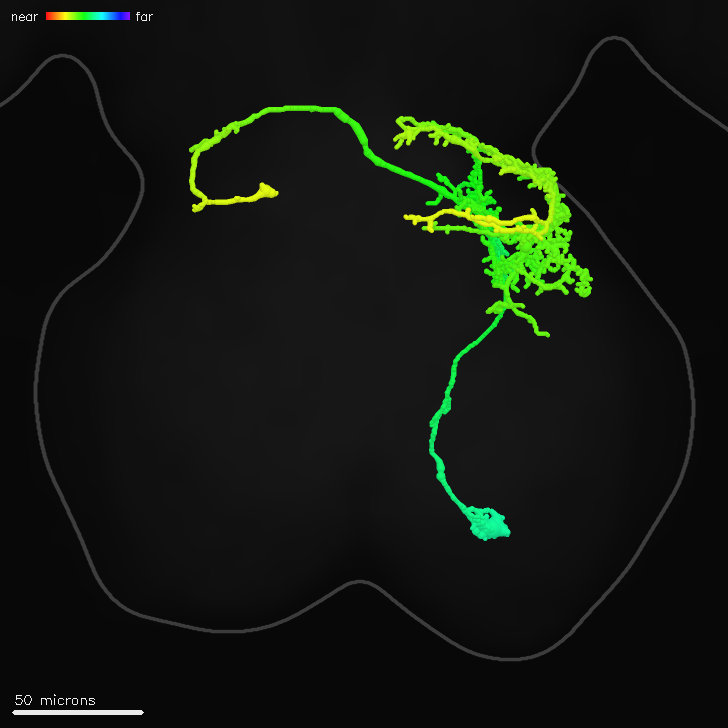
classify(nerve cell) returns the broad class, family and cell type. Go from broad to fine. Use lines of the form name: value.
broad class: nerve-cord intrinsic neuron
family: hemilineage 03B
cell type: IN03B012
